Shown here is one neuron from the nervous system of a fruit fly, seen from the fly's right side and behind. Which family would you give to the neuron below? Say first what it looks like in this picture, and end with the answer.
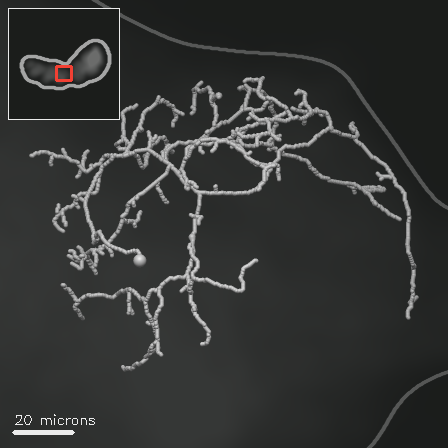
From left to right in the picture it spans about 130 microns. The picture shows dozens of branch ends. This is a nerve-cord intrinsic neuron. Its family is hemilineage 03A.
